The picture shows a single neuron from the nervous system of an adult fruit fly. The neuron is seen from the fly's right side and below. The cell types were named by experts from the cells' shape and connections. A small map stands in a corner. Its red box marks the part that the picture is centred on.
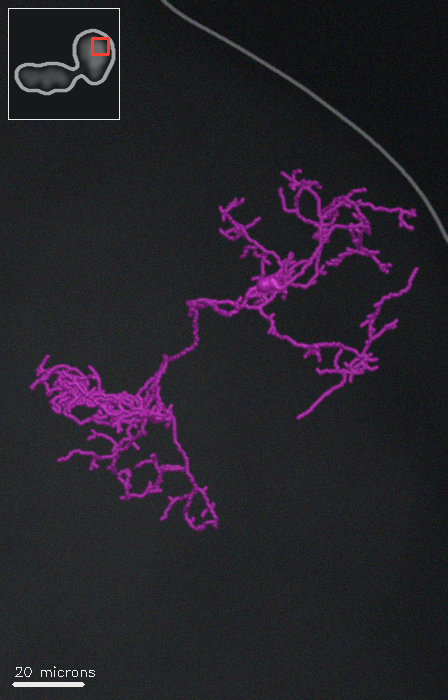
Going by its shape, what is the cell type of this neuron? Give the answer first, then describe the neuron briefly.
It is of cell type FB4O. This is a central-brain intrinsic neuron. Its cell body lies in the middle of the picture. By the scale bar it is about 110 microns wide in this view. Dozens of branch ends can be seen.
